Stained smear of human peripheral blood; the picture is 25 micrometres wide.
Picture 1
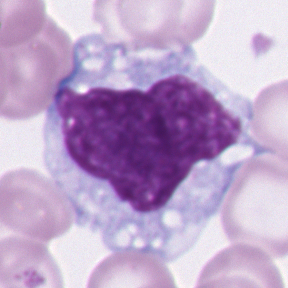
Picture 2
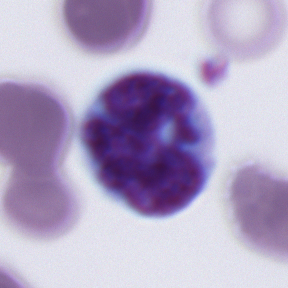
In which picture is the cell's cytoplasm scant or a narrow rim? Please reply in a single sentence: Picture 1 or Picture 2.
The cell in picture 2 has only a narrow rim of cytoplasm.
